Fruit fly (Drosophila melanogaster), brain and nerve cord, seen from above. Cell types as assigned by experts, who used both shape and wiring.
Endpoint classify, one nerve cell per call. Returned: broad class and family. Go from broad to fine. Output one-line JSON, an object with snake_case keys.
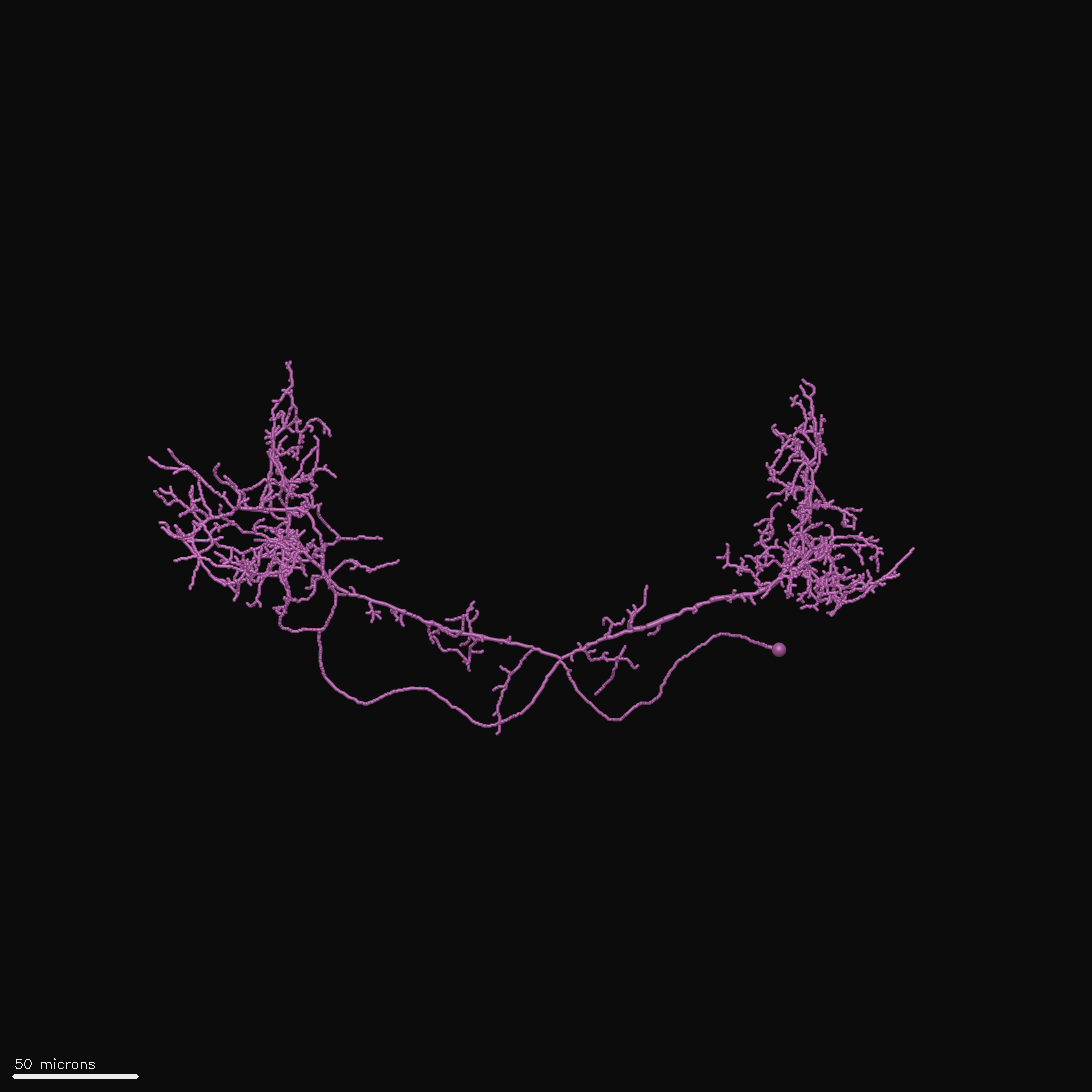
{"broad_class": "central-brain intrinsic neuron", "family": "hemilineage LB7"}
